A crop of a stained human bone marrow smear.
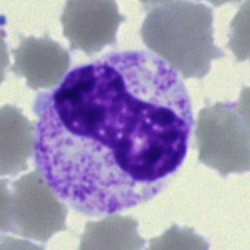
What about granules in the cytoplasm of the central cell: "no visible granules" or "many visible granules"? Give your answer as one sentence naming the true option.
Many granules can be seen in the cytoplasm of the cell.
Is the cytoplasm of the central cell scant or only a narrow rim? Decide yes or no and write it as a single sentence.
No, the cell has plenty of cytoplasm around its nucleus.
